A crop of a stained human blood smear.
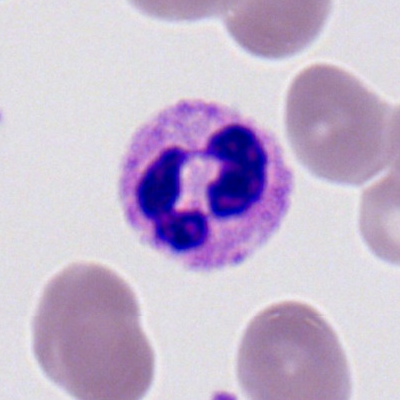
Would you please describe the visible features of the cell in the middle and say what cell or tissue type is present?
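You can count three lobes in the nucleus here, arranged around a pale central space in the cell. The chromatin is dark purple and densely clumped, and fine, small lilac granules fill the cytoplasm. That's a segmented neutrophil.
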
